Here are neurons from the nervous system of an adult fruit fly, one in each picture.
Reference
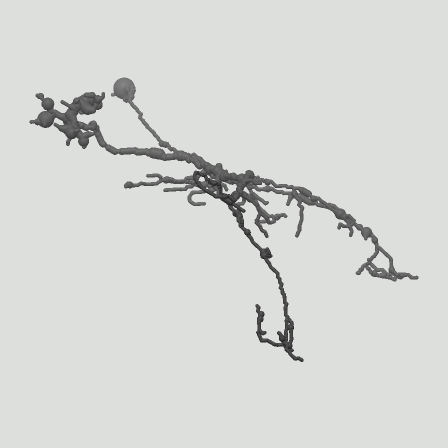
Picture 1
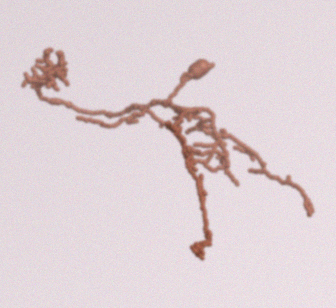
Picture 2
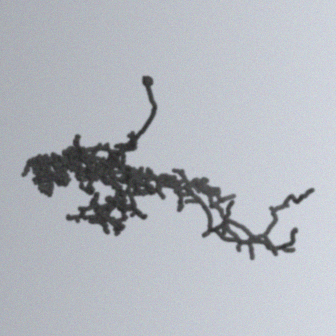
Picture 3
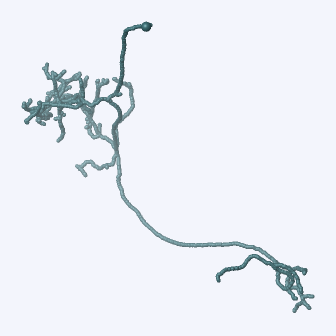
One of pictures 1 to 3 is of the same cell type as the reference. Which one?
1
